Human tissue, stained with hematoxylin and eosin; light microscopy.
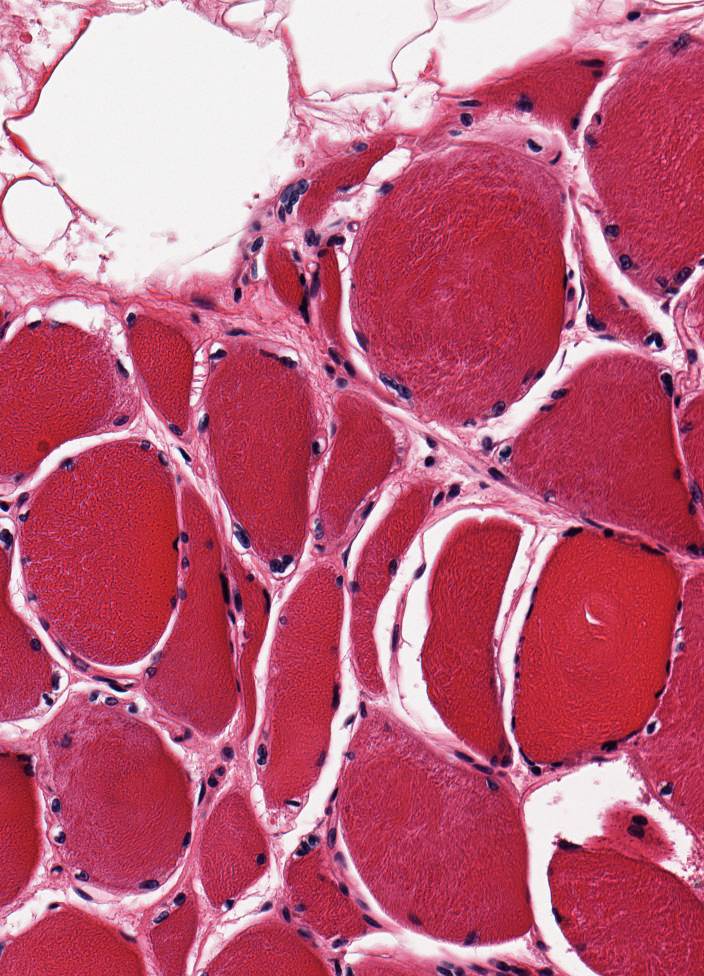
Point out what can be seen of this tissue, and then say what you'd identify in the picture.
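You'll notice a few large empty fat cells up in the top left. The muscle fibres are rounded, and their size varies markedly from one fibre to the next. Most of the muscle nuclei are small, dark and flattened, sitting at the fibre edges. The fibre cytoplasm is deep pink with a fine granular texture. This is skeletal muscle.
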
